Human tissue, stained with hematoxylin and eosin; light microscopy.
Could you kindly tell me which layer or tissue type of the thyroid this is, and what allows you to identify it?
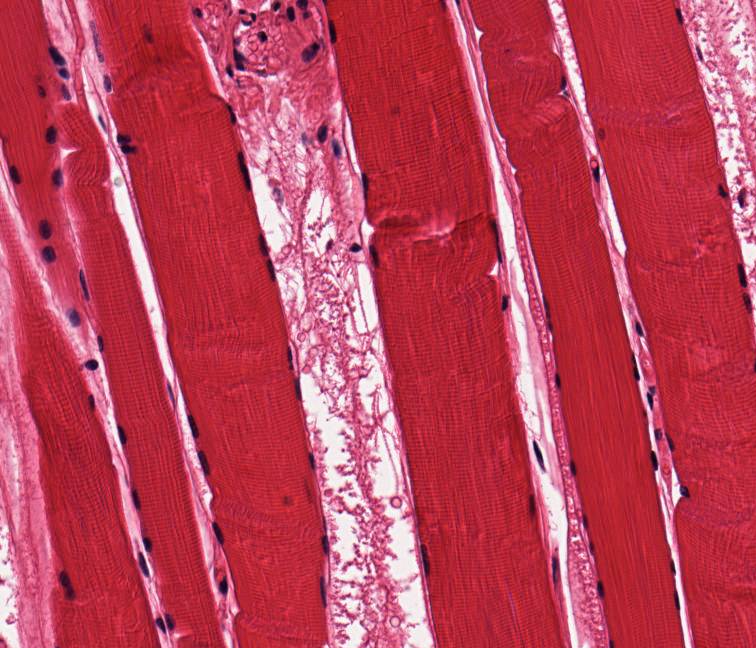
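This is skeletal muscle. First, fine regular cross-striations run across the width of the fibres. Second, many flattened, dark nuclei lie spaced along each fibre at its edges, not its centre.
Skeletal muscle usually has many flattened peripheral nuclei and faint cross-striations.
Third: unbranched cylinders, no intercalated discs.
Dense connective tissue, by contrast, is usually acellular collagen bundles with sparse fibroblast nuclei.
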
